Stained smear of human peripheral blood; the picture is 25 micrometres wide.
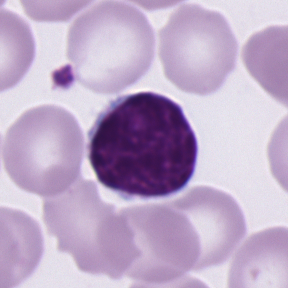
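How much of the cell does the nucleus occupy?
Nearly all of it; the nucleus is round in outline and about 9 micrometres across.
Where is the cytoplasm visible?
Only as a very thin pale blue rim, mostly along the left edge.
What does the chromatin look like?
Dense and coarsely clumped.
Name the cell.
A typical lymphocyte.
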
